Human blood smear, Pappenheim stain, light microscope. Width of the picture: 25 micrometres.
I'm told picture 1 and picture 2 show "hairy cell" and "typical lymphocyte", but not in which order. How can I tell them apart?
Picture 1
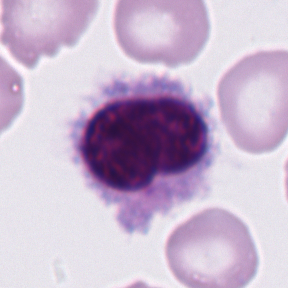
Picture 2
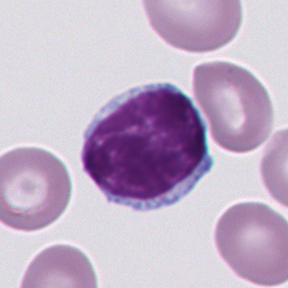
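Picture 1 shows the hairy cell; picture 2 shows the typical lymphocyte. First, the border: in picture 1 it is ragged, with many fine hair-like projections all around, whereas picture 2 has a roughly round outline.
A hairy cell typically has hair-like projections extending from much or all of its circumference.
Second, size: the hairy cell is about 13 micrometres across with a nucleus of about 11 by 8 micrometres, and the typical lymphocyte is about 11 micrometres across with a nucleus of about 11 by 9 micrometres.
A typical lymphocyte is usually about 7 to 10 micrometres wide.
The cell in picture 2 is thus slightly above that range. Third, the amount of cytoplasm: the nucleus fills about 60% of the area in picture 1 and about 80% in picture 2, where the cytoplasm is only a narrow pale blue rim.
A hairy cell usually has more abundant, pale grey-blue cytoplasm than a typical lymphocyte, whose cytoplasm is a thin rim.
Fourth, cytoplasm colour: pale lilac-blue in picture 1, pale blue in picture 2. Fifth, inclusions: picture 1 shows no large dark granules, and picture 2 shows no vacuoles.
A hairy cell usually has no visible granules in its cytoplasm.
Shared by both: no nucleoli are visible. Picture 2 also has a round-to-oval nucleus without indentation or lobes and dense, dark purple, coarsely clumped chromatin; in picture 1, red cells lie around the cell but none touches it.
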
